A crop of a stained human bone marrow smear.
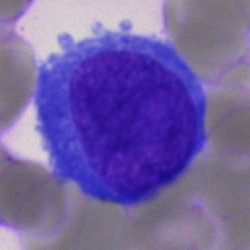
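Blast, shown in a stained bone marrow smear. Small round blebs project from the top edge of the cell. The cytoplasm is a deep blue and forms a rim that is wider on the left side than on the right. The chromatin is finely stippled rather than clumped.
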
